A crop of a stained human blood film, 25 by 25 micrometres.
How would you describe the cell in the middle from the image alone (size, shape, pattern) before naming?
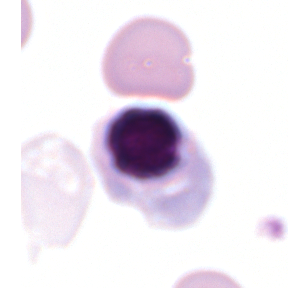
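First, the nucleus sits off-centre, toward the upper part of the cell. Next, it is round in outline and about 7 micrometres across. Then, its chromatin is dense and dark purple throughout. Finally, the cytoplasm is abundant and pale lavender-blue, most of it lying below the nucleus. This is a normoblast.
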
